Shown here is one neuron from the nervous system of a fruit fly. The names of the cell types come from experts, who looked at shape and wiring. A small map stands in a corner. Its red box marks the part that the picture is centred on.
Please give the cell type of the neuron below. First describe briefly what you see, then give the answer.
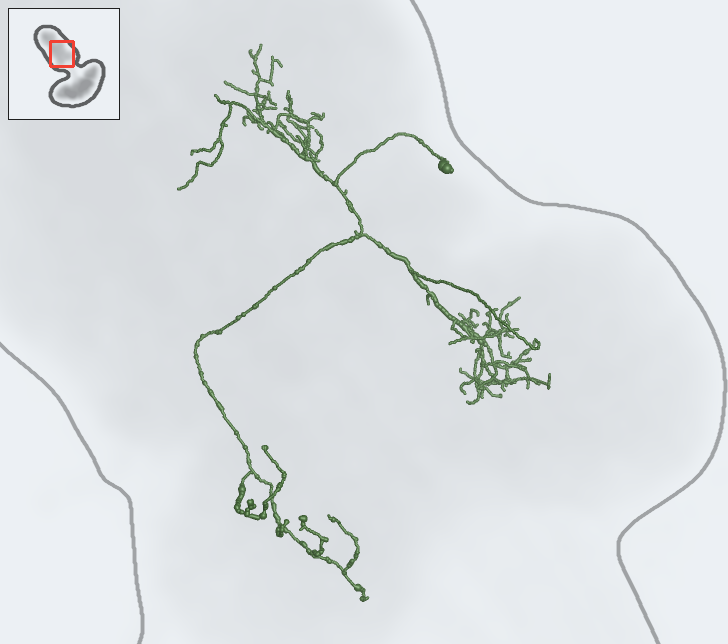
It is in the nerve cord and does not reach the brain. Dozens of branch ends can be seen. This is a nerve-cord intrinsic neuron. Its cell type is IN08B052.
